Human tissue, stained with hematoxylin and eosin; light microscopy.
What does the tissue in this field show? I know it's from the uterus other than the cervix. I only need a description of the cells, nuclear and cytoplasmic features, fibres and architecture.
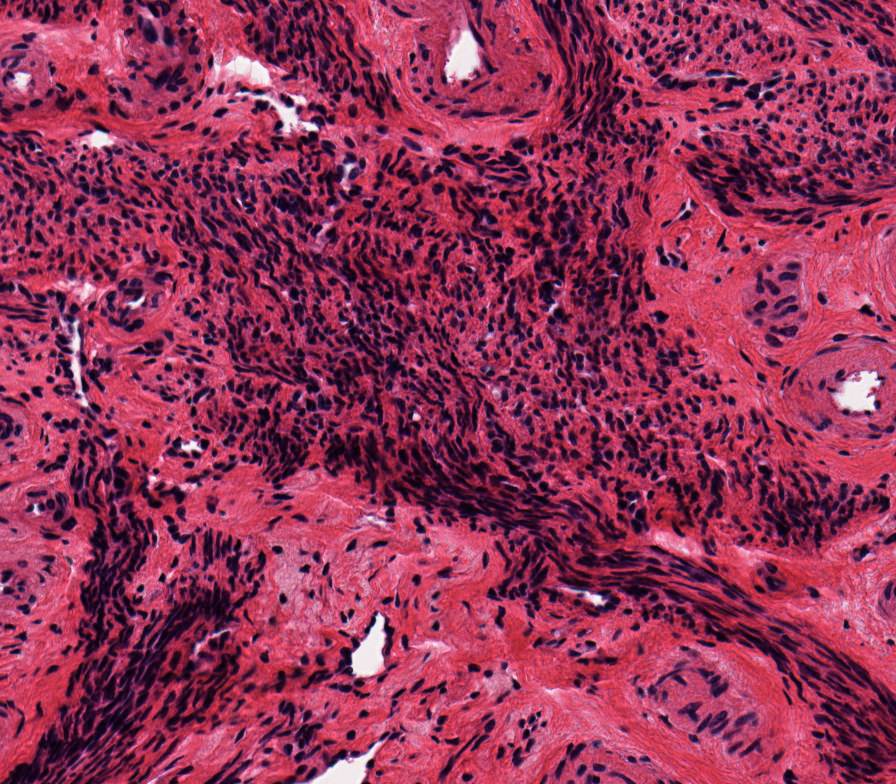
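Cellularity: a dense sheet of spindle cells fills the centre, with less cellular pink areas around it toward the edges. Nuclei: the crowded cells have elongated, dark-staining spindle-shaped nuclei with little visible cytoplasm. Vessels: their lumens are small, empty white spaces, narrow compared with the thickness of the walls. Arrangement: in the lower half, spindle cells run in curving streams that sweep around these thick-walled vessels.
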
